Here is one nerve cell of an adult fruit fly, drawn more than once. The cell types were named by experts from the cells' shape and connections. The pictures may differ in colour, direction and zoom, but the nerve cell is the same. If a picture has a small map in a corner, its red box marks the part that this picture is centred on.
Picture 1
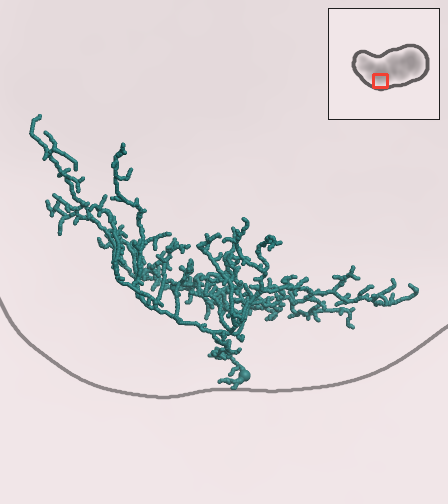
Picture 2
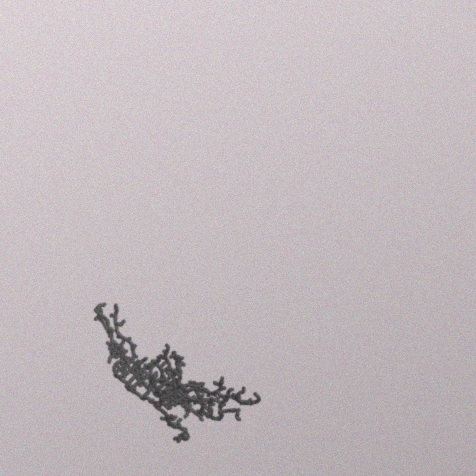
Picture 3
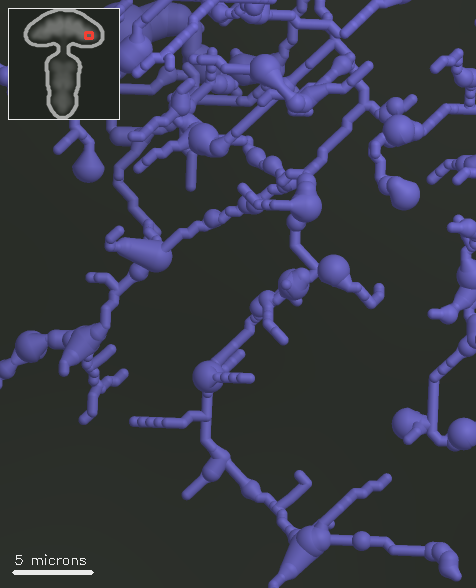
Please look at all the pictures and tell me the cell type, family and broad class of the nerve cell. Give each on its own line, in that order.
Dm20
Dm
optic-lobe intrinsic neuron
